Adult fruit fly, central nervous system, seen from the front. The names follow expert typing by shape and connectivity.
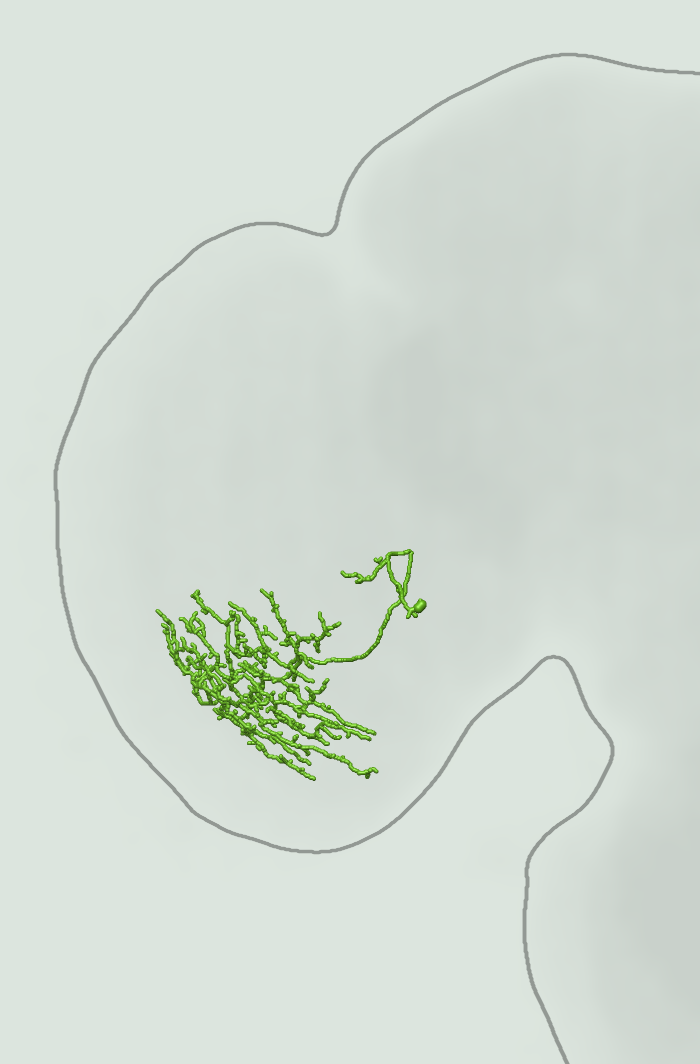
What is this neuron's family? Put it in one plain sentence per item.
The family is Cm.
